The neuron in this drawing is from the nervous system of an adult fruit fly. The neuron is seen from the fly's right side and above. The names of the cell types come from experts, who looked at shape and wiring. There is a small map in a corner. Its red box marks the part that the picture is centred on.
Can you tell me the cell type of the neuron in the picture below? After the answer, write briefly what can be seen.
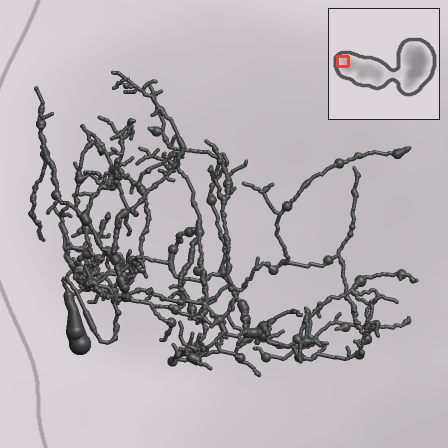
Its cell type is INXXX405. Its broad class is nerve-cord intrinsic neuron. The cell body can be seen at the lower left of the picture. The picture shows dozens of branch ends.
